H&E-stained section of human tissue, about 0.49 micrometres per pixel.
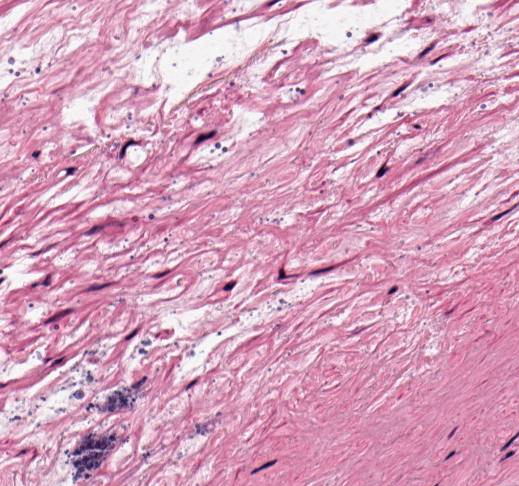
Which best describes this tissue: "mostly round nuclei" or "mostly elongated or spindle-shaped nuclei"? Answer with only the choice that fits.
Mostly elongated or spindle-shaped nuclei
